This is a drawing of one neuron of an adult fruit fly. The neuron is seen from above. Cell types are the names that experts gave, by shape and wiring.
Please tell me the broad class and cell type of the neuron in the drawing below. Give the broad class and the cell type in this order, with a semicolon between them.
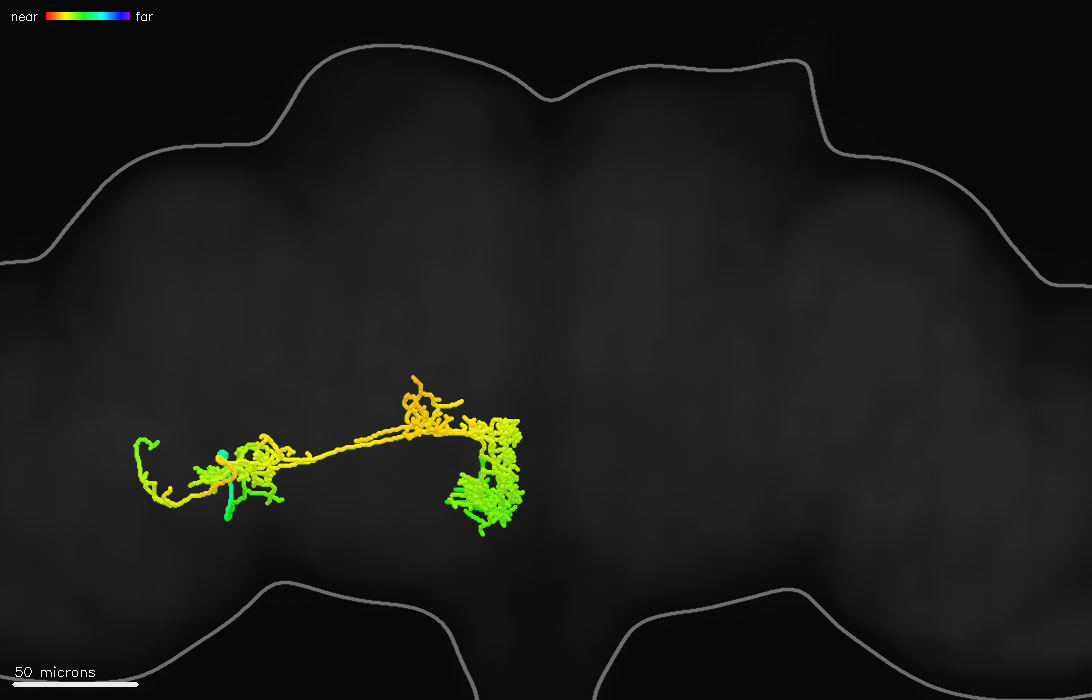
central-brain intrinsic neuron; ATL043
